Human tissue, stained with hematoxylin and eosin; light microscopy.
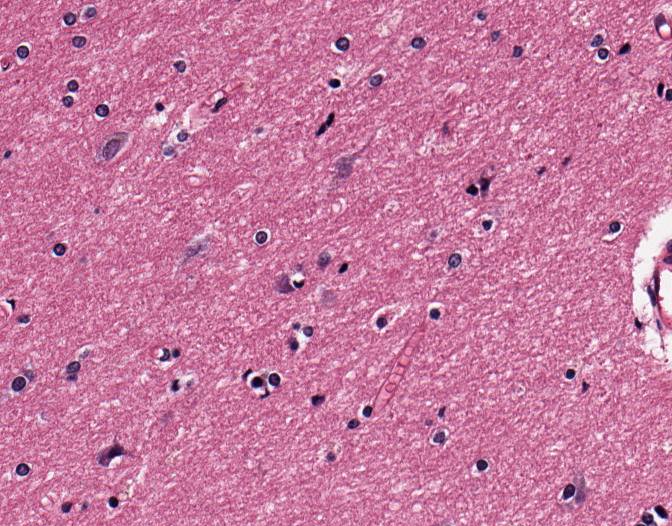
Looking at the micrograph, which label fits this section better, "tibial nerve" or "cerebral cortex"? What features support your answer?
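It is cerebral cortex. Across the field, single cells lie scattered fairly evenly, without epithelium, glands or other organised units. The background, filling most of the field, is pink, finely fibrillary and granular, with no visible collagen bundles. Small, round, dark-staining nuclei with little visible cytoplasm are the most numerous cells.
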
